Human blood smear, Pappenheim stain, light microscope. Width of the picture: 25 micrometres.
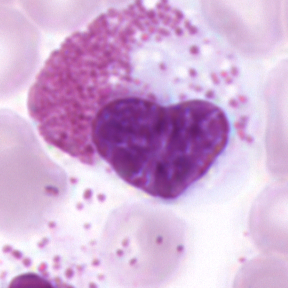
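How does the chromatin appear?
Dense, staining dark purple.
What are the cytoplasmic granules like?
Coarse, round, reddish-pink and of fairly even size.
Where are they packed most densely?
Above and to the left of the nucleus.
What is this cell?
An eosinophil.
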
